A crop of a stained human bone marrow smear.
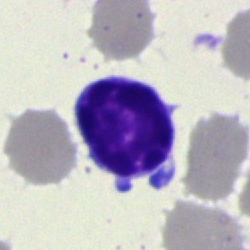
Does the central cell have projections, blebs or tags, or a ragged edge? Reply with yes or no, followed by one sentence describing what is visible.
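Yes. Two small rounded blebs protrude from the lower edge of the cell.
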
